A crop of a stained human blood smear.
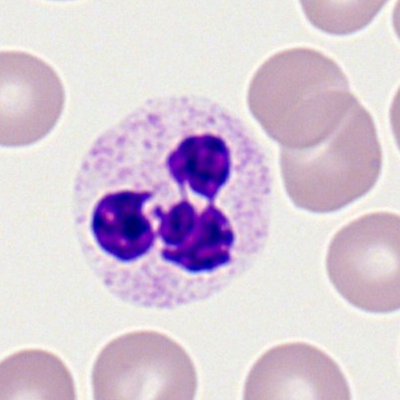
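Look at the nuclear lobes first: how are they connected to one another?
By thin strands.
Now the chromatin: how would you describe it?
Dense, dark purple and clumped.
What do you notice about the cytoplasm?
There is plenty of it, pale pink, with fine lilac granules scattered through it.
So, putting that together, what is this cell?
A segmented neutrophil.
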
